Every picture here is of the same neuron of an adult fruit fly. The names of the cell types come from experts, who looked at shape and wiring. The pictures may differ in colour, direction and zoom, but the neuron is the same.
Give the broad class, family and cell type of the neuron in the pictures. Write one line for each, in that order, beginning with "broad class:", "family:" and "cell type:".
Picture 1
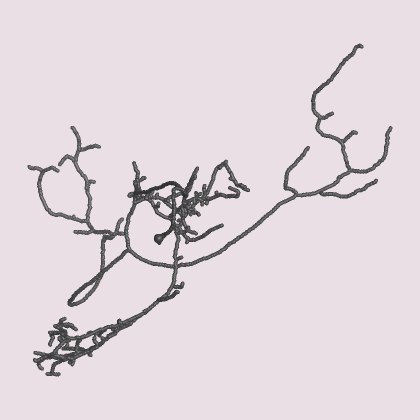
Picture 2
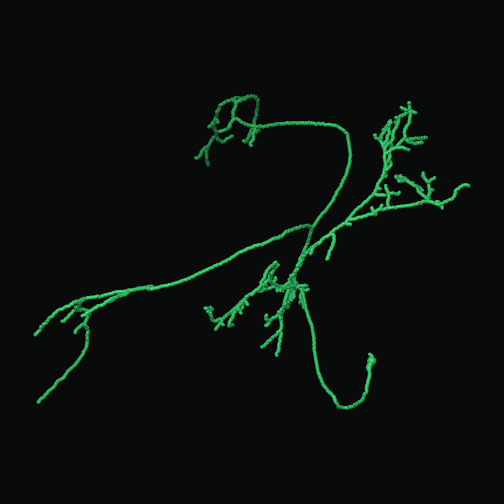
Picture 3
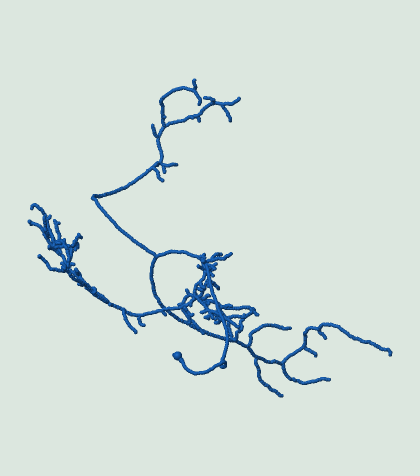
broad class: nerve-cord intrinsic neuron
family: hemilineage 18B
cell type: IN18B046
